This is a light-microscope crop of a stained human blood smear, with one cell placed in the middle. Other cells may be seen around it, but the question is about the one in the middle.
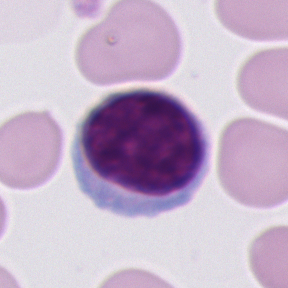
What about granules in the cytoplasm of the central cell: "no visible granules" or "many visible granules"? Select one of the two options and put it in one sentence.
Visible granules are absent from the cytoplasm of the cell.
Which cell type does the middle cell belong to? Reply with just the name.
typical lymphocyte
